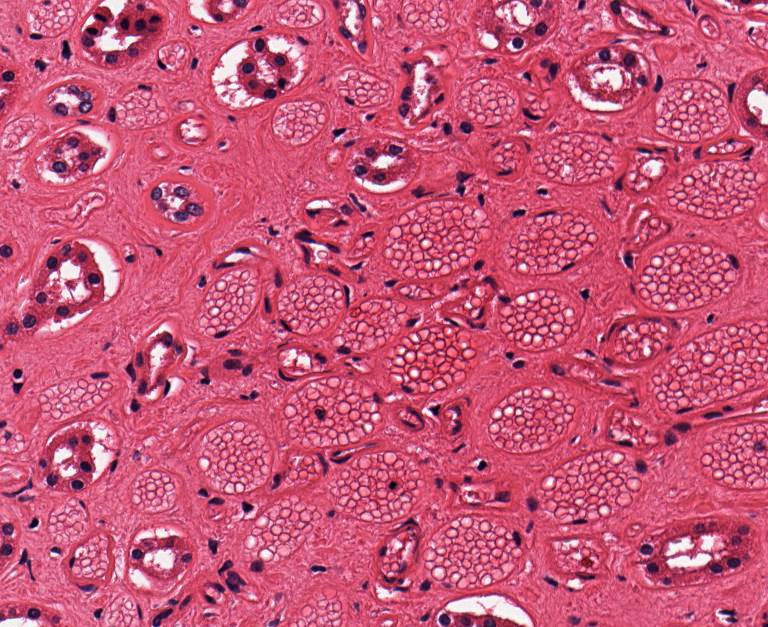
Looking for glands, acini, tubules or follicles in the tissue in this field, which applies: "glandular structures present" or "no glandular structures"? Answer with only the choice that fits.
Glandular structures present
